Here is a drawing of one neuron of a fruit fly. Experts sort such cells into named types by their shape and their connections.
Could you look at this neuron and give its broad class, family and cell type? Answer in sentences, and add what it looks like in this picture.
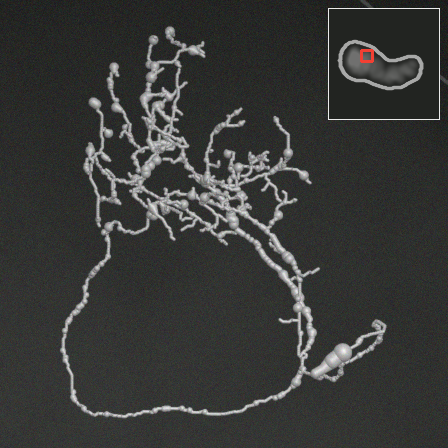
It is a central-brain intrinsic neuron. Its family is hemilineage SLPal2. The cell type is SLP044_d. The cell body can be seen at the lower right of the picture. Dozens of branch ends can be seen.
